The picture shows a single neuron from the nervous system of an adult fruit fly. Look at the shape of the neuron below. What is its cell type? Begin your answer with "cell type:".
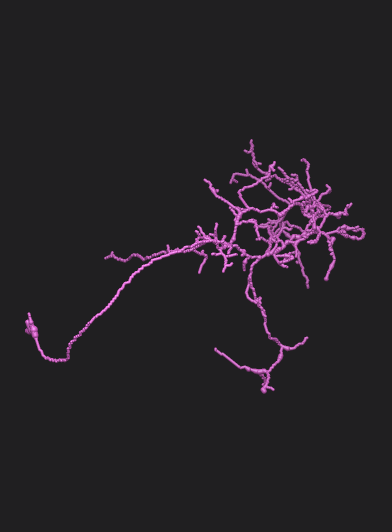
cell type: IN04B103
